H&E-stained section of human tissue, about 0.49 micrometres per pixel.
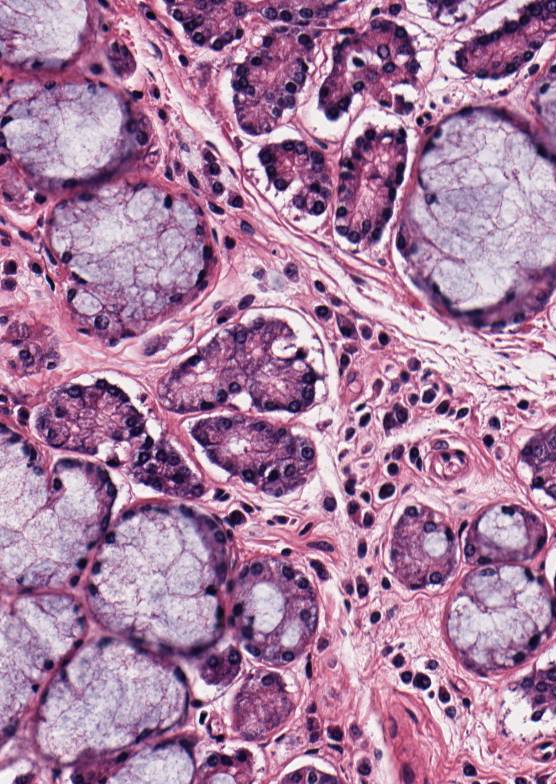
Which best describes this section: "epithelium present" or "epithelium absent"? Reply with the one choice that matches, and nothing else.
Epithelium present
